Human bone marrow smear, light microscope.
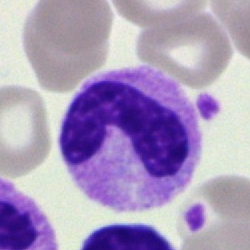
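Band neutrophil, central cell, stained human bone marrow smear under the light microscope. The nucleus is a single unsegmented band curved like a horseshoe, its open side facing downward. The cytoplasm is plentiful, pale lilac-pink and filled with fine lilac granules.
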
